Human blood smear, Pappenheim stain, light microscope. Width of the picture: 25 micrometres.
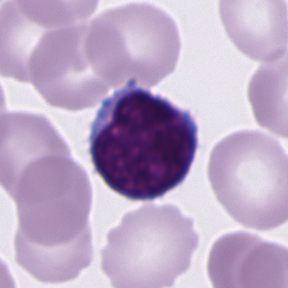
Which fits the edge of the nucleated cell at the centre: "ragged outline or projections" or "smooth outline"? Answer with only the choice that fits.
Ragged outline or projections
